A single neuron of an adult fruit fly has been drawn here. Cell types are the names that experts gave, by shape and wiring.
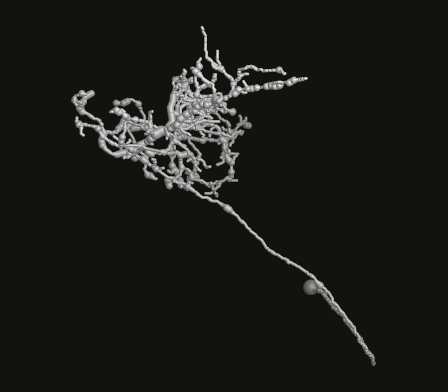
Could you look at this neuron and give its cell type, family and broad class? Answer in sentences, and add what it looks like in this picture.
Its cell type is AMMC029. Its family is hemilineage MD3. It is a central-brain intrinsic neuron. Dozens of branch ends can be seen. As drawn here it is about as wide as it is tall.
